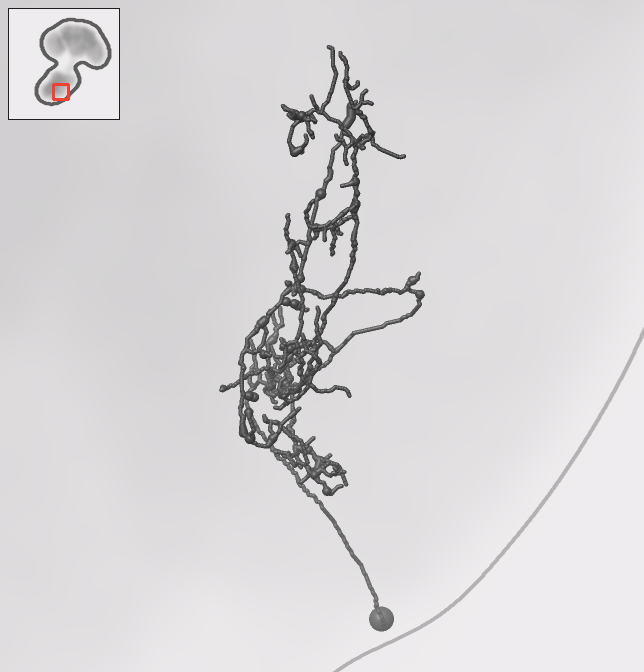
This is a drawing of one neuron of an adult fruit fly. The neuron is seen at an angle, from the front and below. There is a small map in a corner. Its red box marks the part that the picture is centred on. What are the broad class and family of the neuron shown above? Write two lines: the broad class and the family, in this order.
nerve-cord intrinsic neuron
hemilineage 20A.22A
